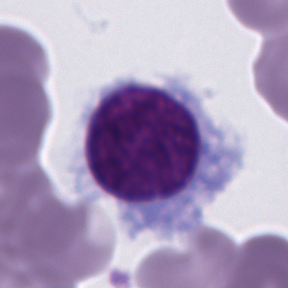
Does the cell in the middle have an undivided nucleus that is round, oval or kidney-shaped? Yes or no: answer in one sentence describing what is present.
Yes, what its nucleus forms is one compact round, oval or kidney-shaped mass.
